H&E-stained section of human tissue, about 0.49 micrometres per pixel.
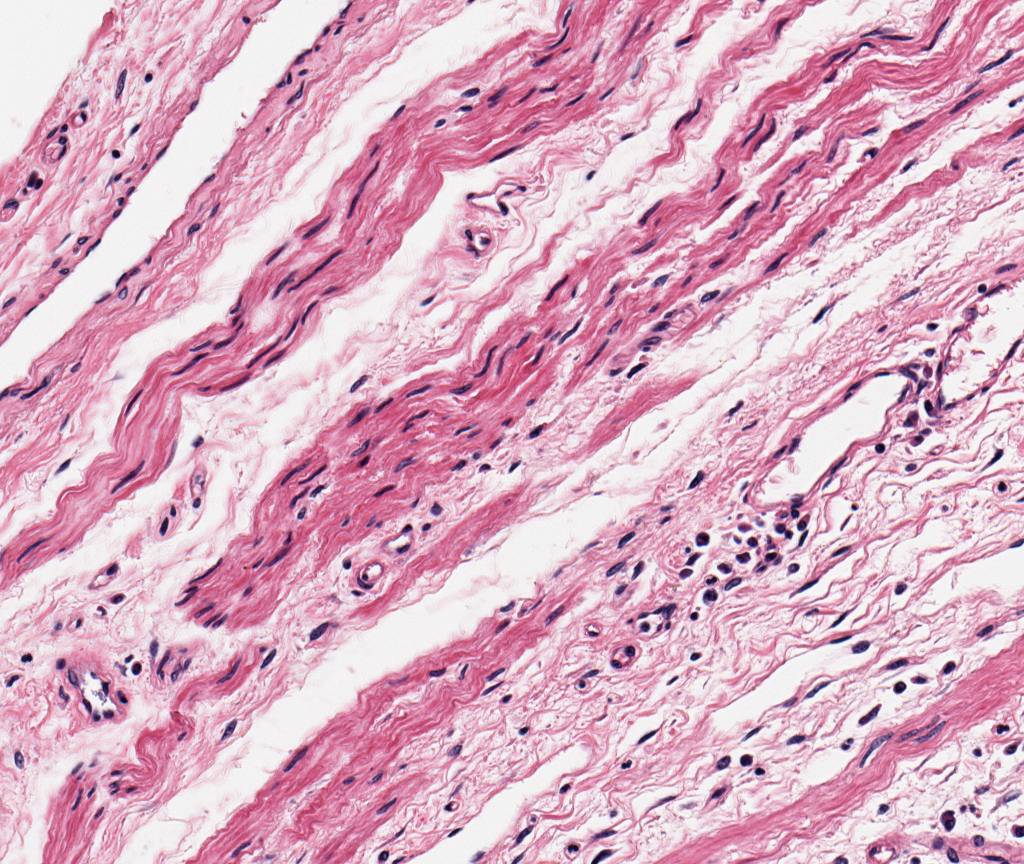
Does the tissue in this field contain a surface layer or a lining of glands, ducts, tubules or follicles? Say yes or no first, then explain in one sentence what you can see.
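No. No epithelium is present anywhere in the field.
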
